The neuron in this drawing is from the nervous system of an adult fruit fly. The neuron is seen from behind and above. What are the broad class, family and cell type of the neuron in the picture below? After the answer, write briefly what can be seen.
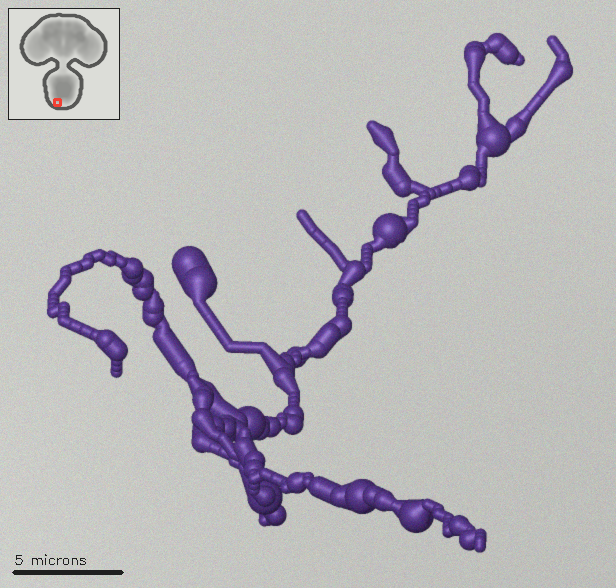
It is a sensory neuron entering the nerve cord. Its family is called class mechanosensory tactile. The cell type is SNta28. The drawing shows no cell body. By the scale bar it is about 25 microns wide in this view. There are a dozen or fewer branch ends.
